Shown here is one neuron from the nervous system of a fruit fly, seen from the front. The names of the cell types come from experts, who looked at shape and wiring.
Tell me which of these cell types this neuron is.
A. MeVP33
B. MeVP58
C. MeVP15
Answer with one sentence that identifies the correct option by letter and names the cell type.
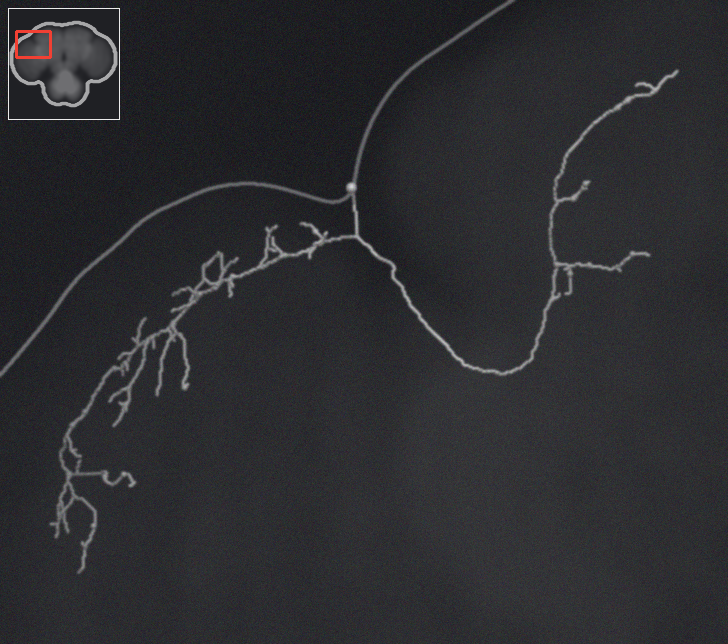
The cell type for the neuron is option C, which is MeVP15.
